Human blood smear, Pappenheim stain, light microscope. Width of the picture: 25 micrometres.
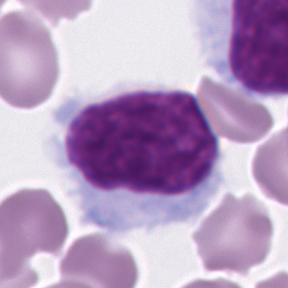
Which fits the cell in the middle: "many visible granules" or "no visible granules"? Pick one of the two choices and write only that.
No visible granules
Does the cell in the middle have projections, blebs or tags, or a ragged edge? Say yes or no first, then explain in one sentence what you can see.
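Yes. The outer border of the cytoplasm is ragged, with fine hair-like projections.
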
